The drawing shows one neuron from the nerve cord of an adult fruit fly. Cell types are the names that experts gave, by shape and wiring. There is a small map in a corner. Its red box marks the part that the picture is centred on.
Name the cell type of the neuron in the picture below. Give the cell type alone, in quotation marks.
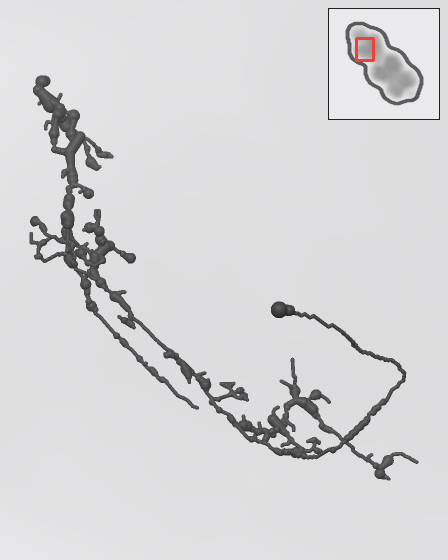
"IN14A086"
